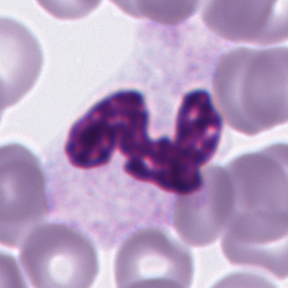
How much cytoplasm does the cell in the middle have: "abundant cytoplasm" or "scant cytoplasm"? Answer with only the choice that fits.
Abundant cytoplasm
